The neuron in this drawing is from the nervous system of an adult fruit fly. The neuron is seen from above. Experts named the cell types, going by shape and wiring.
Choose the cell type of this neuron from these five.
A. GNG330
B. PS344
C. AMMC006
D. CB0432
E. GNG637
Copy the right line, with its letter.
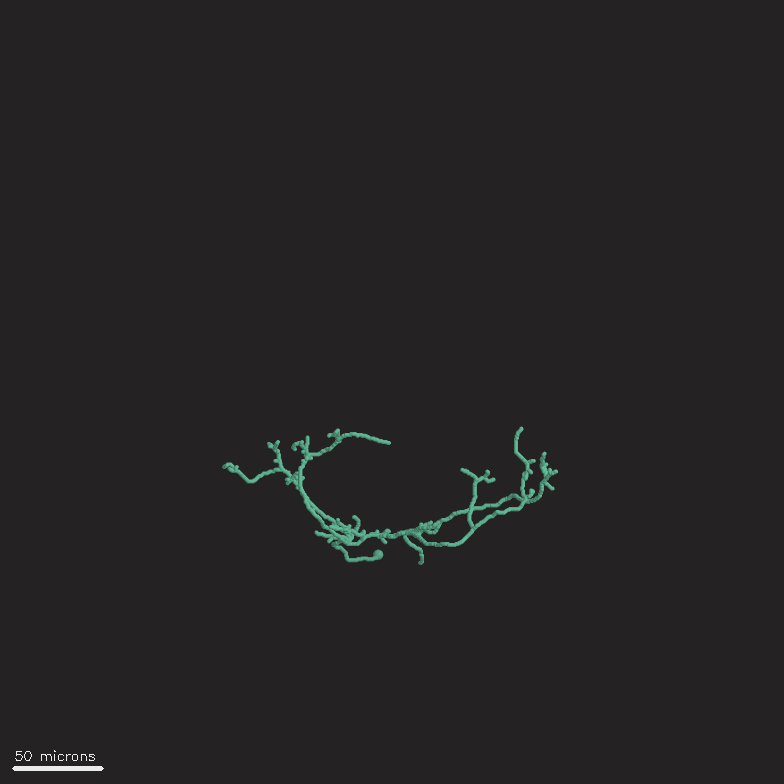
A. GNG330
